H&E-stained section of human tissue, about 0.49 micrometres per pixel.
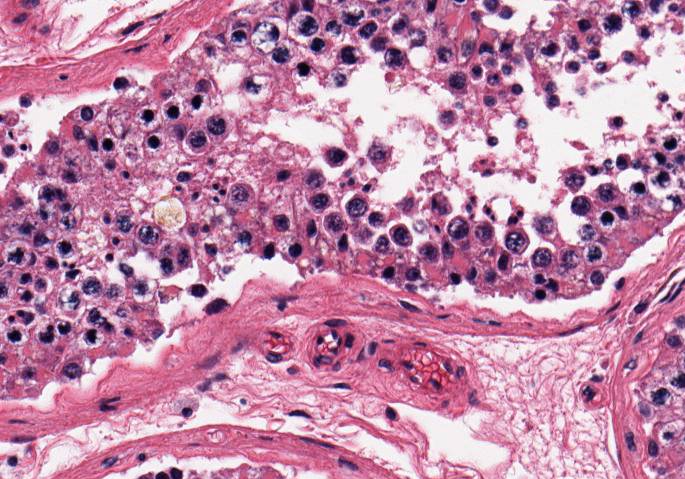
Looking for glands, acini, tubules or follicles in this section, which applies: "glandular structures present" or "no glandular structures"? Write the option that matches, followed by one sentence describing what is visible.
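Glandular structures present. Small vessels filled with red blood cells lie in the tissue between the units at the bottom centre.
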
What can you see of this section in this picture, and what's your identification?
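You'll notice the unit is filled by many layers of rounded cells, not just one. Scattered through those layers are plenty of large round cells with coarse, clumped dark chromatin. Just left of the unit's centre there's a single rounded yellowish body among the cells. Below, a band of pink fibrous tissue with flattened, elongated nuclei bounds it. This is testis.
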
